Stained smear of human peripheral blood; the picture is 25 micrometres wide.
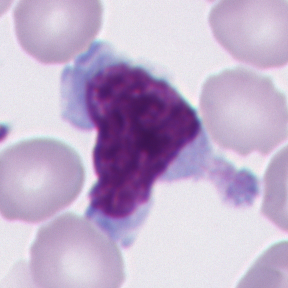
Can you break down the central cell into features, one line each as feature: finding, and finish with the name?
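Chromatin: deep purple, mottled and ridged texture
Nucleus: about 13 by 10 micrometres
Cytoplasm: pale grey-blue
Tail: cytoplasm extending toward the lower right
Granules: fine, purple, at the tip of the lower-right tail
Name: typical lymphocyte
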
